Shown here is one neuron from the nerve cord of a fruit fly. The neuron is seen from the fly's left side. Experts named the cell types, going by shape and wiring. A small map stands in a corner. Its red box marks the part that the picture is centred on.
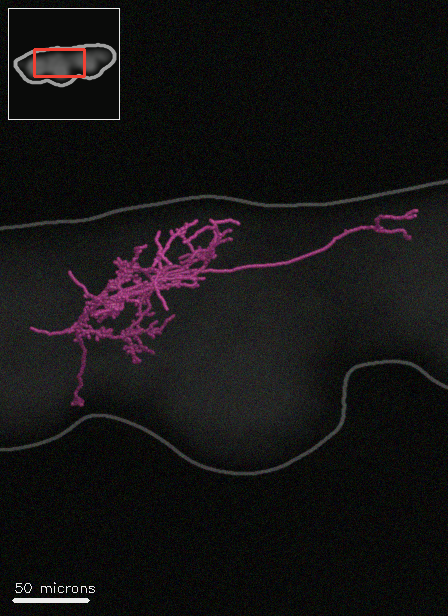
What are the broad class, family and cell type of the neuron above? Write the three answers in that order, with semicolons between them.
nerve-cord intrinsic neuron; hemilineage 12A; vPR6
